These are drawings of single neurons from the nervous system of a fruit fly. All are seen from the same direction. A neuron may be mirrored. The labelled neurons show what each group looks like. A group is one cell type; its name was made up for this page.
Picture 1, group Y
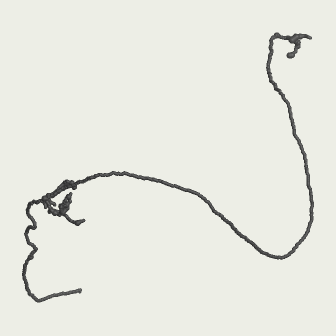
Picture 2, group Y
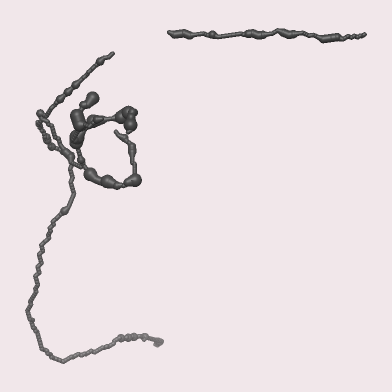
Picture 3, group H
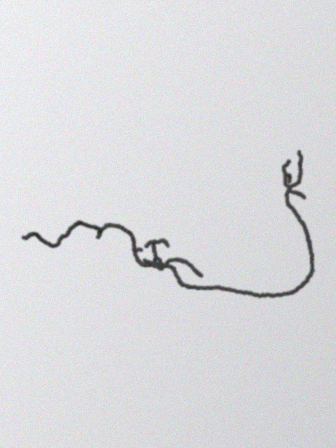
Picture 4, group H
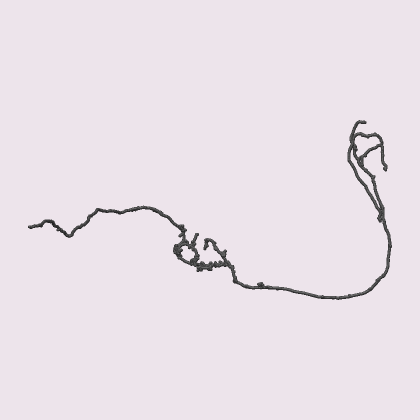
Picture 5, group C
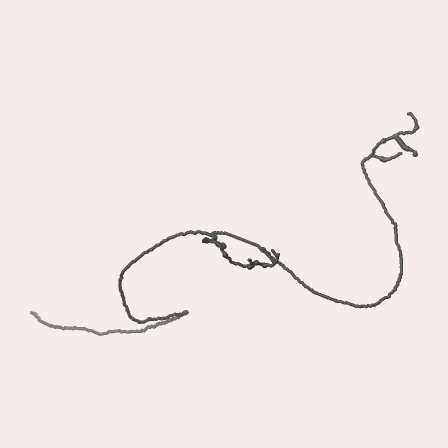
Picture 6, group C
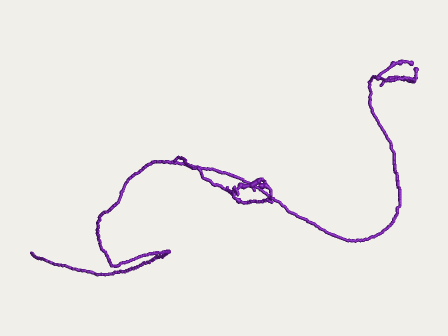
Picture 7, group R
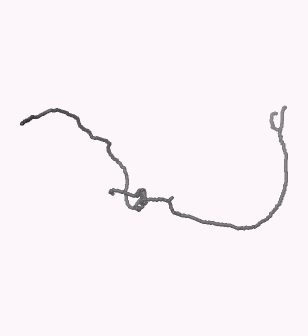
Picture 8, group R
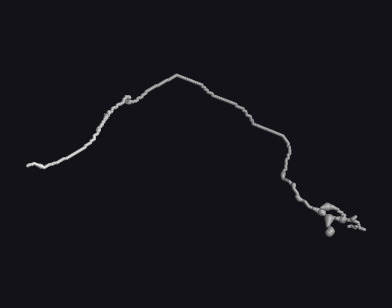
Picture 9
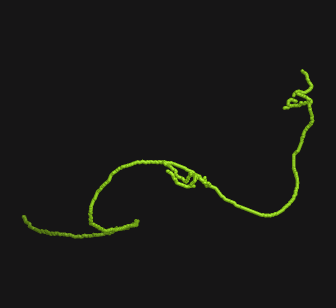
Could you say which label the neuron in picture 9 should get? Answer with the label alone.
group C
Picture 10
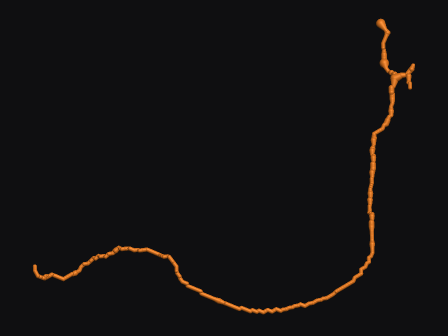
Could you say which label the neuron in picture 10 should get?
group R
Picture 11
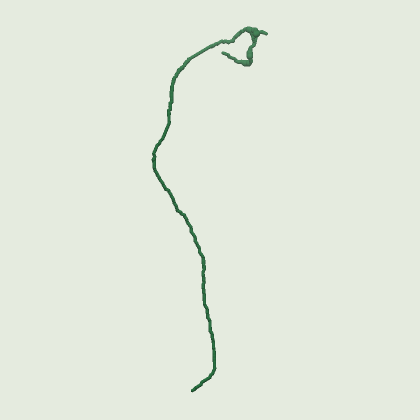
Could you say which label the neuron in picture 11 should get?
group Y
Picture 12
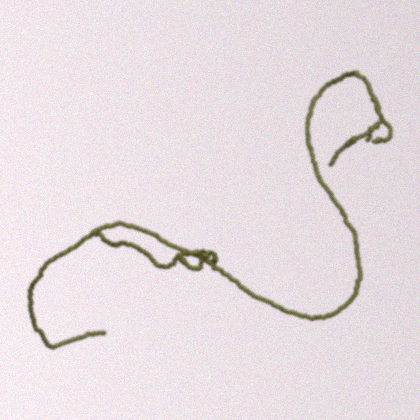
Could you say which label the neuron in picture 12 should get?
group C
